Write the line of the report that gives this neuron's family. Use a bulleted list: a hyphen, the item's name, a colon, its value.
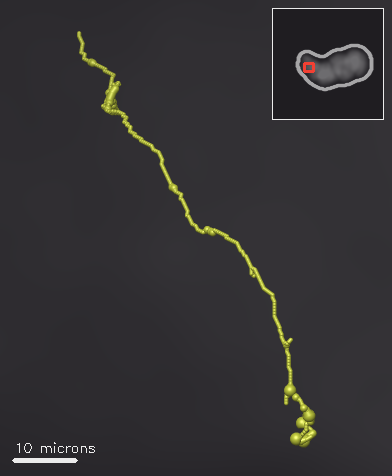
- family: class chemosensory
